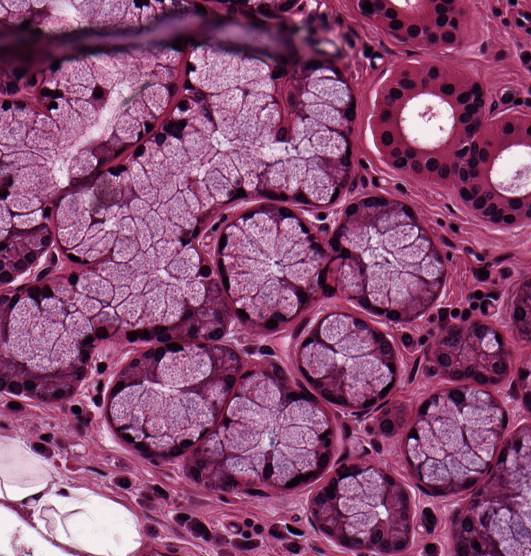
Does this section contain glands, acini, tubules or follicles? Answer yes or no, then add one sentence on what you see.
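Yes. Rounded clusters of mucous acini fill most of the left and centre of the field.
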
